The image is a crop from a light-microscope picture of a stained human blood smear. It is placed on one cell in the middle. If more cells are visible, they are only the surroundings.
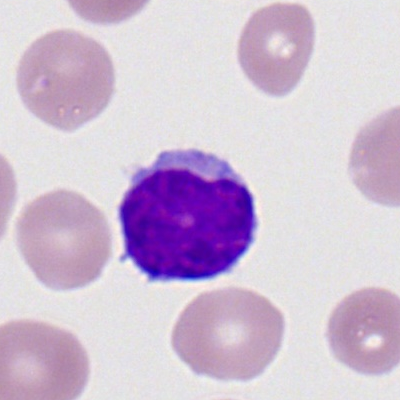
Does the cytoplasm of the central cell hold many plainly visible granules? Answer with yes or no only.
No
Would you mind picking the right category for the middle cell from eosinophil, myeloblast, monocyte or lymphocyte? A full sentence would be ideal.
The centrally placed cell is classified as a lymphocyte.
